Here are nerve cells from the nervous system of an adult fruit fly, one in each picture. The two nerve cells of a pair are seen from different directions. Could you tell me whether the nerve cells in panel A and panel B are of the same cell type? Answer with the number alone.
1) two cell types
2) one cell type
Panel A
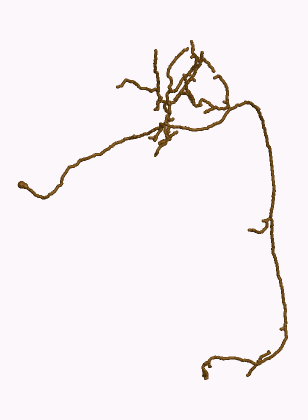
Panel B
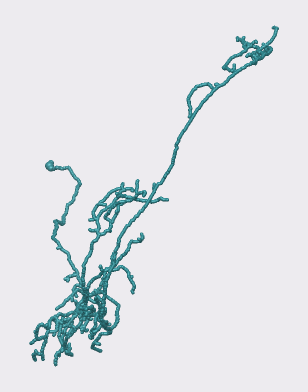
1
